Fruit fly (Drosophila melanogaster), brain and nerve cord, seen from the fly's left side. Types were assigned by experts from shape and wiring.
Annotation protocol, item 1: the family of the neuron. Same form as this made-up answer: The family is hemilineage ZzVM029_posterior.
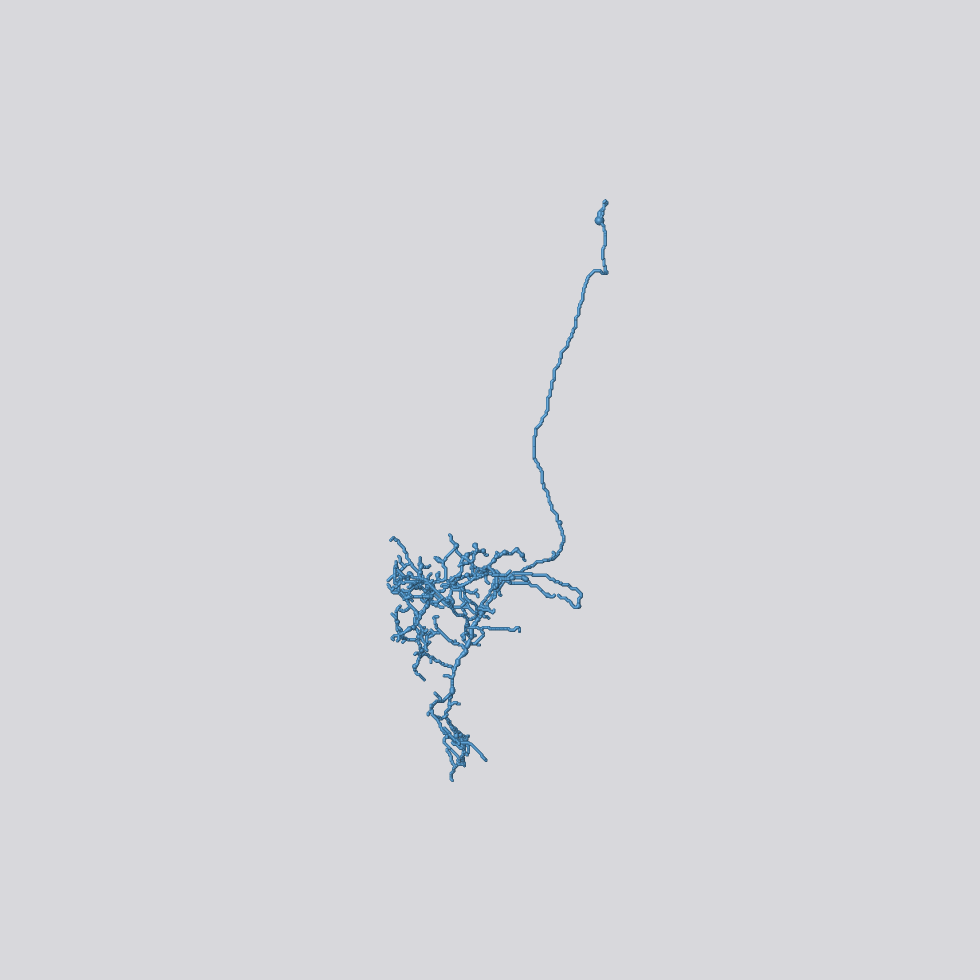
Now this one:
The family is hemilineage DM1_antero_ventral.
